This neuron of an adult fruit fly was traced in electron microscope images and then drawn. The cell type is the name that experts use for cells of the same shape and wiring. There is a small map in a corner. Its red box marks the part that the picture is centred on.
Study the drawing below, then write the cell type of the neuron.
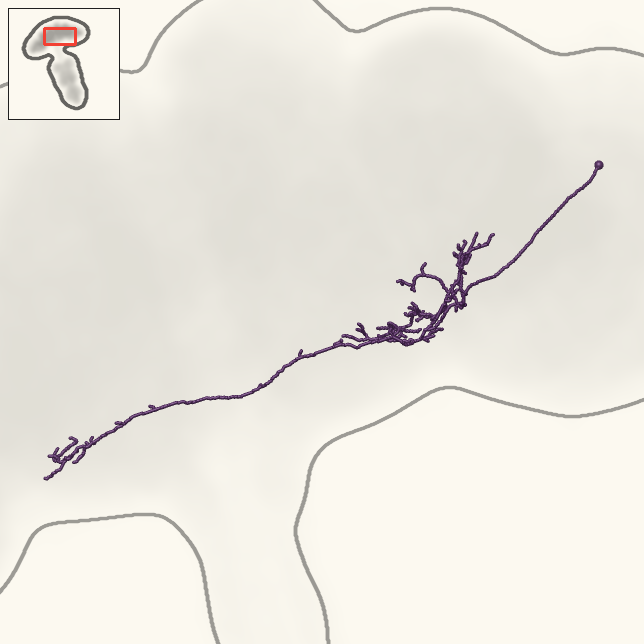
PLP113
